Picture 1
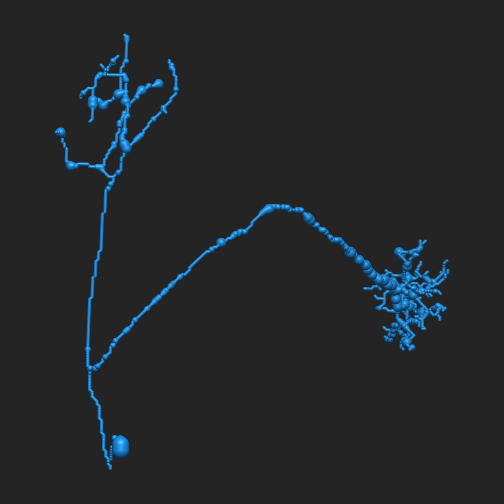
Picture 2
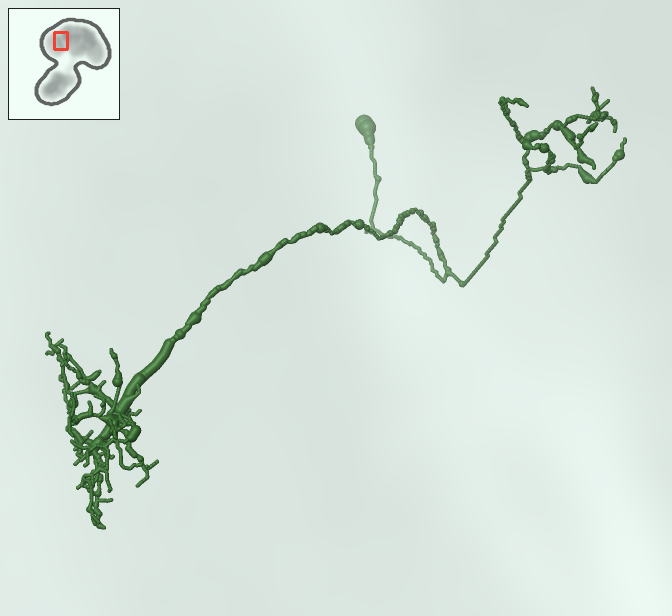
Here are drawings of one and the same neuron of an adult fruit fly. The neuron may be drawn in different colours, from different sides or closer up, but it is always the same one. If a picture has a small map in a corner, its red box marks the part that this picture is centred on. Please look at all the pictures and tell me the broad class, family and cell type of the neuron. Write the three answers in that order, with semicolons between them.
visual projection neuron; hemilineage VPNp2; LC18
